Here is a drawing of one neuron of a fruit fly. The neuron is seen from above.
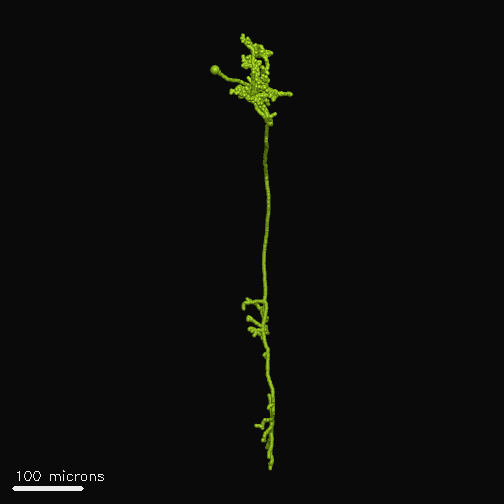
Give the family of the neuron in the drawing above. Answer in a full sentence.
The family is hemilineage LB12.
